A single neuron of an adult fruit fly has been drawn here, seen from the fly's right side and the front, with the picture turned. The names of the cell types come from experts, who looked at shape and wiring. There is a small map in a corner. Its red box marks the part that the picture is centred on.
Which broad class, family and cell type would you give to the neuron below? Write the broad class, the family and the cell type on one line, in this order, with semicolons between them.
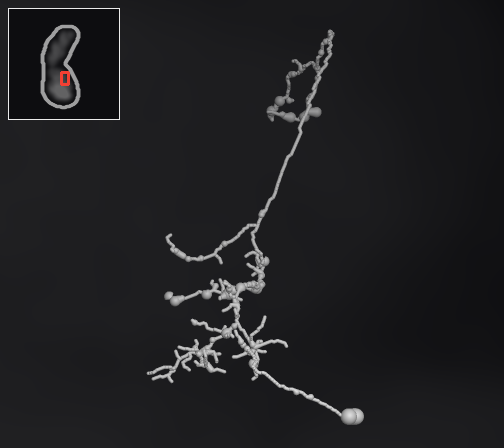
optic-lobe intrinsic neuron; TmY; TmY18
